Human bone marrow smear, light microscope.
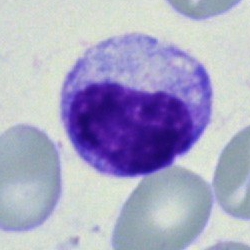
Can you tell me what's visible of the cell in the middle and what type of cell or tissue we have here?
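Here the nucleus fills the lower part of the cell, so the cytoplasm lies mainly above it. No distinct nucleolus can be made out. The cytoplasm is pale greyish-lilac, with a finely mottled, speckled texture. This is a metamyelocyte.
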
